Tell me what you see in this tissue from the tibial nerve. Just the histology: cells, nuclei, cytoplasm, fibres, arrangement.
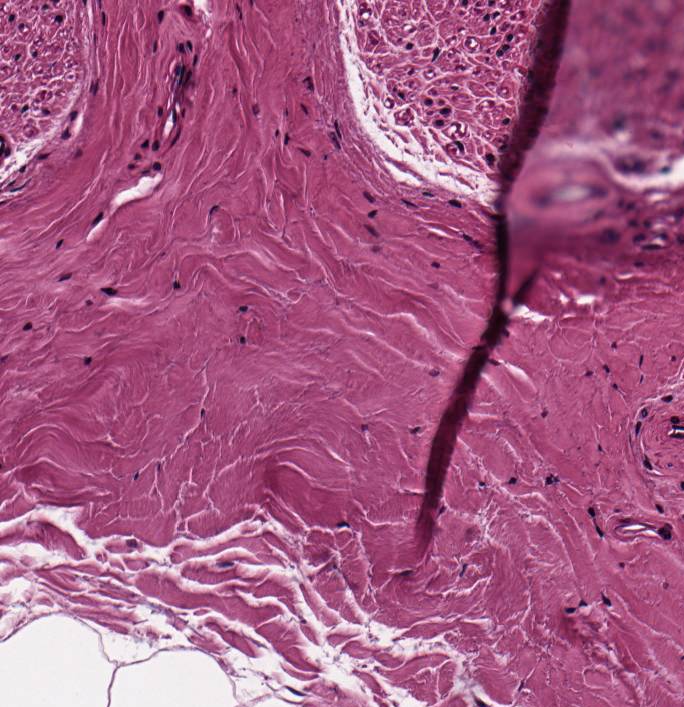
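Mostly this is dense collagen in wavy pink bundles, with sparse small dark nuclei, mostly elongated. Up in the top left and top right corners you get compact areas of closely packed cells with small round nuclei. Toward the bottom, white clefts loosely split the bundles apart.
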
